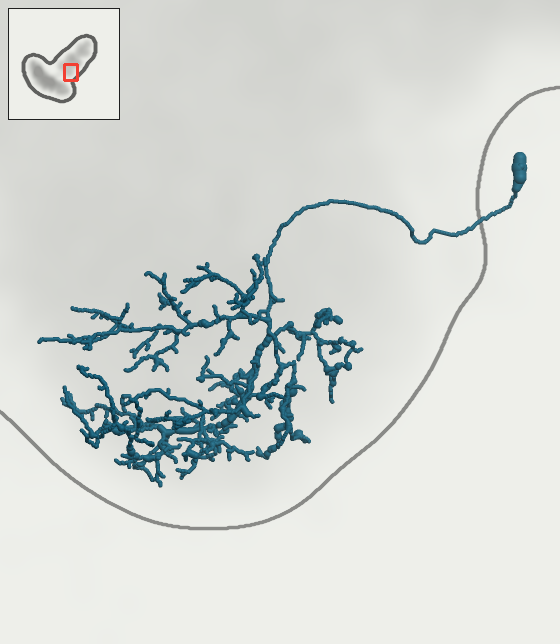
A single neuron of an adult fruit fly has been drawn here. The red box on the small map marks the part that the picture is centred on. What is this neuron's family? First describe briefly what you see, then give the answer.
Its cell body lies at the upper right of the picture. As drawn here it is wider than it is tall. Its broad class is nerve-cord intrinsic neuron. Its family is hemilineage 21A.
